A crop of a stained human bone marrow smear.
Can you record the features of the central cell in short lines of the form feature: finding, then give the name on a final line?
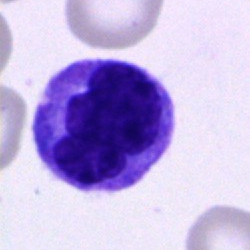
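Nucleus: occupies most of the cell.
Chromatin: dark purple, dense in appearance.
Cytoplasmic rim: widest on the left side.
Cytoplasm colour: blue-violet.
Identification: monocyte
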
